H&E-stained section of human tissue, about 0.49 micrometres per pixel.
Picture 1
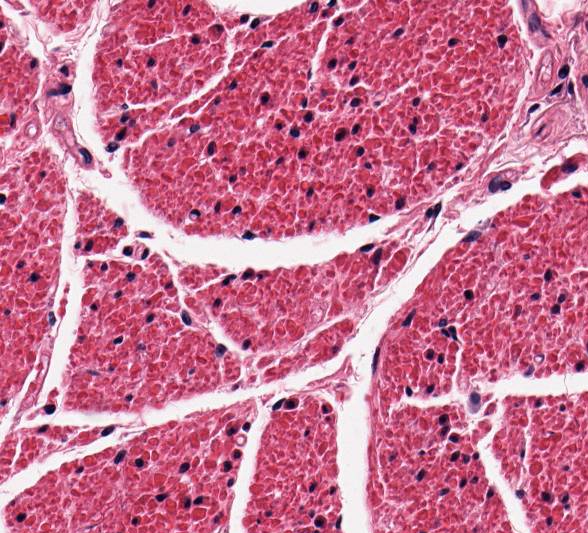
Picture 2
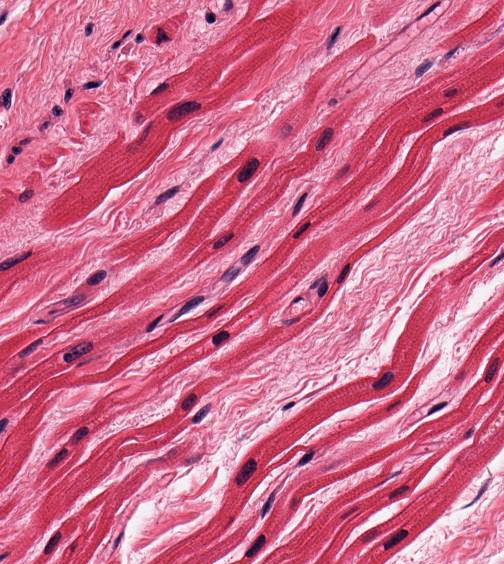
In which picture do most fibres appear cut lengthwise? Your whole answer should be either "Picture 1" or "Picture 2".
Picture 2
